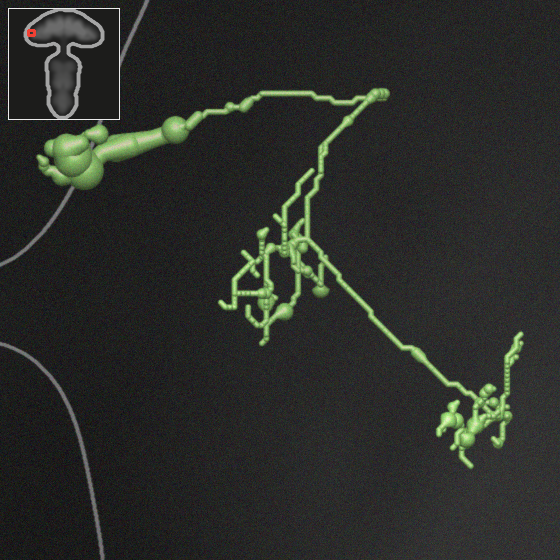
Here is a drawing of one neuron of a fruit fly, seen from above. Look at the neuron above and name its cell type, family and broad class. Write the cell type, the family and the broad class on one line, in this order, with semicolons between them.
Dm9; Dm; optic-lobe intrinsic neuron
